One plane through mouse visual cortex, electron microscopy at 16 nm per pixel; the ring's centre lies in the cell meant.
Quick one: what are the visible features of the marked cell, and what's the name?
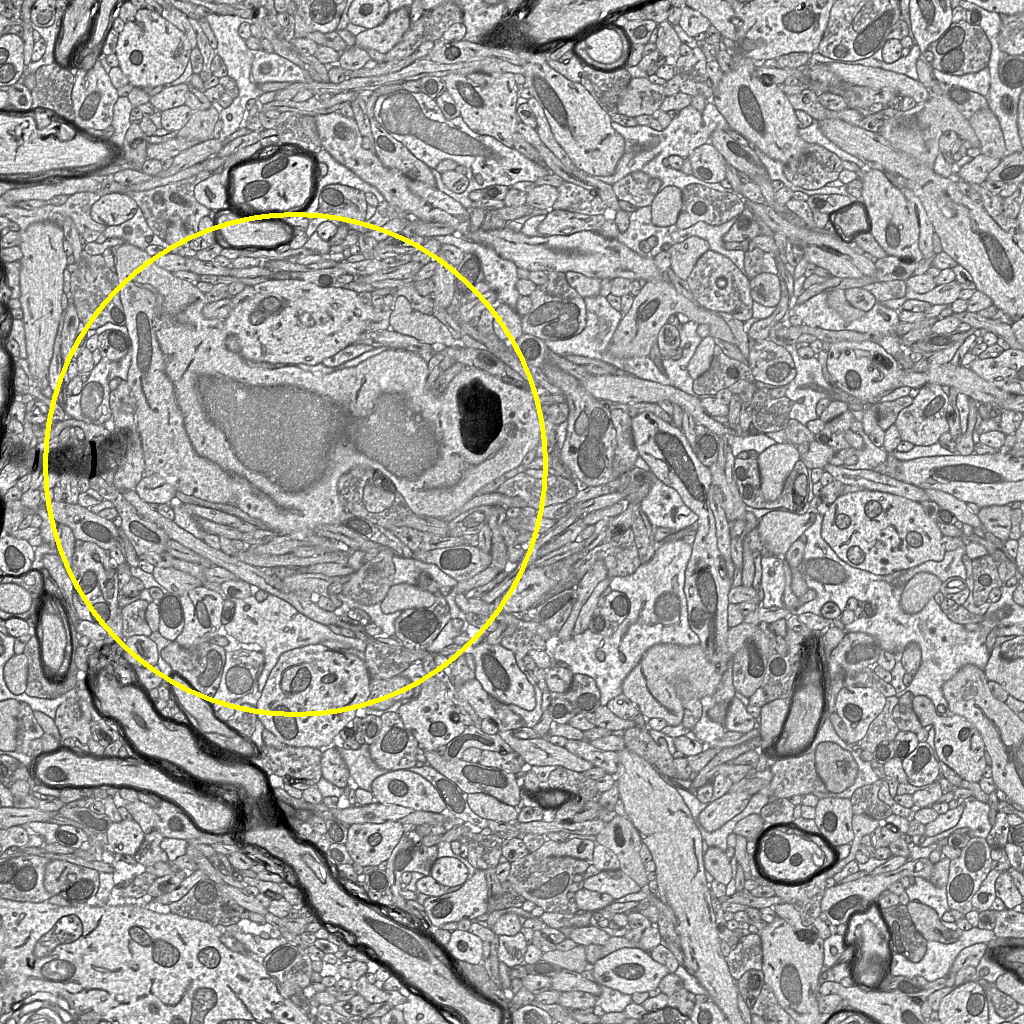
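An elongated nucleus is pinched by a narrow waist into two lobes, the left lobe larger than the right. Its whole outline lies inside the ring. The chromatin is evenly fine-grained, lacking large dark clumps. The cell is a microglial cell.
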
